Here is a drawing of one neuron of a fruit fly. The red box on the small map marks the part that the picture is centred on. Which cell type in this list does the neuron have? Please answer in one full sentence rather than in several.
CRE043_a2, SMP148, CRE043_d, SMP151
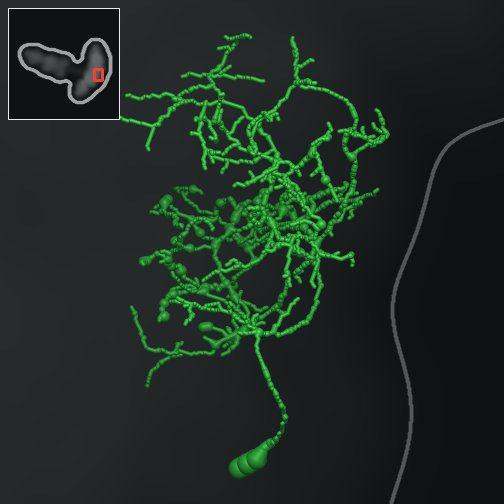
This neuron carries the cell type designation CRE043_a2.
